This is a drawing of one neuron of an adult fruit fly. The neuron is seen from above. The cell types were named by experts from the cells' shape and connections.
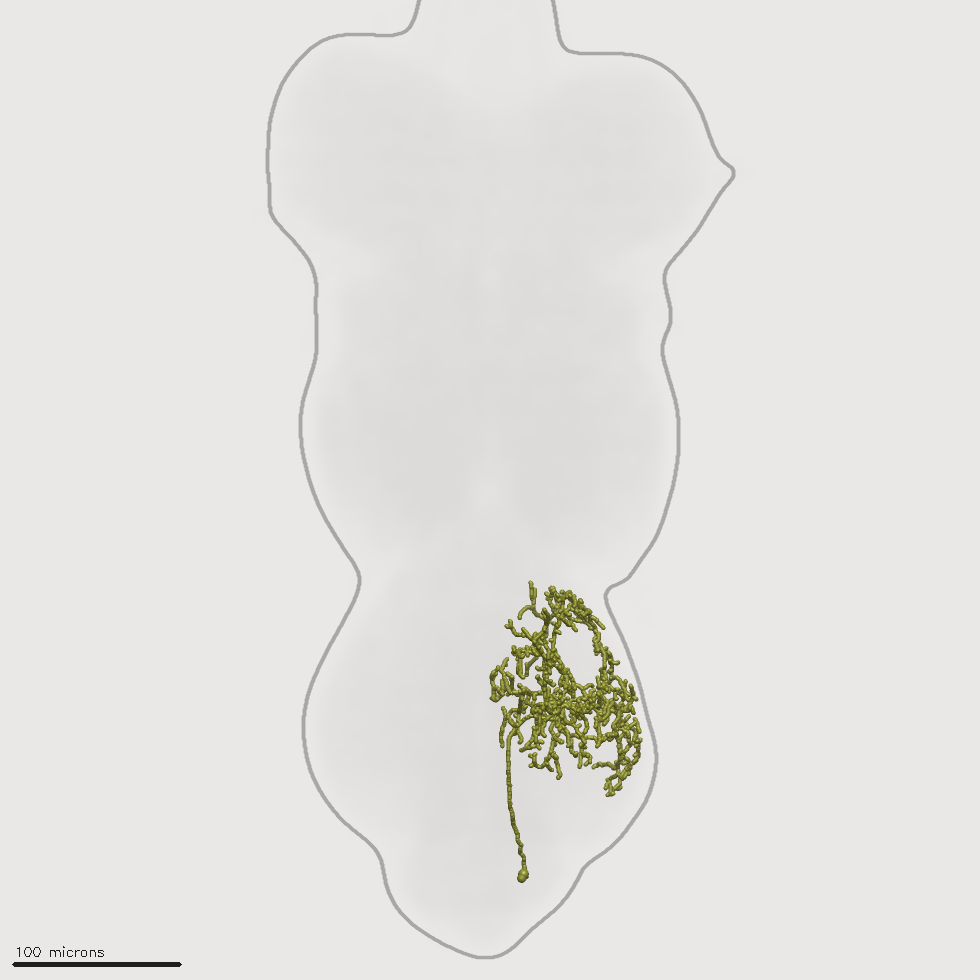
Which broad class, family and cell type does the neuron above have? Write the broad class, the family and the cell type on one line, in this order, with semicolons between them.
nerve-cord intrinsic neuron; hemilineage 03A; IN03A025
